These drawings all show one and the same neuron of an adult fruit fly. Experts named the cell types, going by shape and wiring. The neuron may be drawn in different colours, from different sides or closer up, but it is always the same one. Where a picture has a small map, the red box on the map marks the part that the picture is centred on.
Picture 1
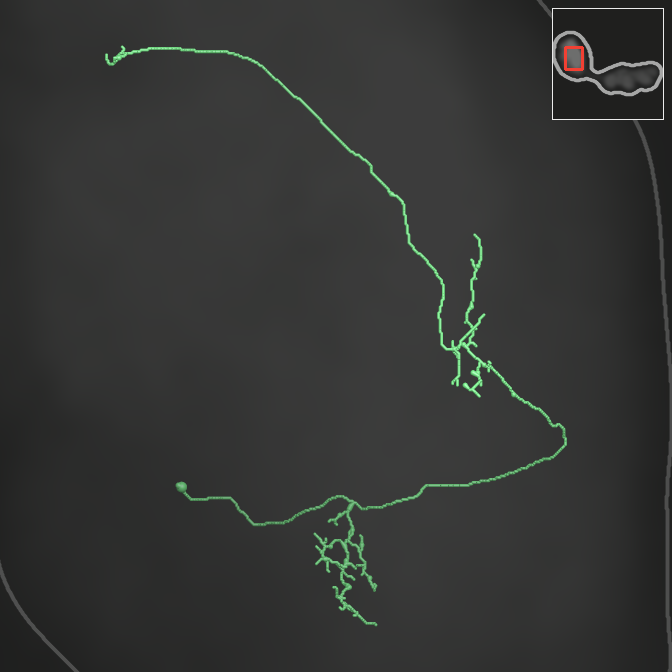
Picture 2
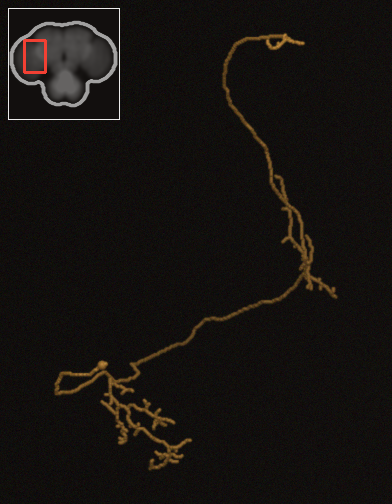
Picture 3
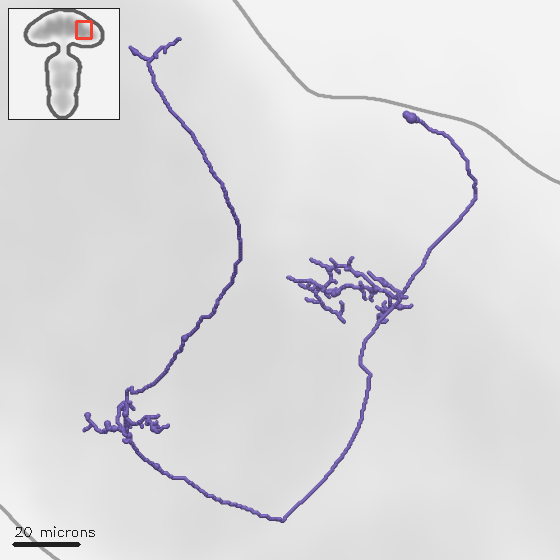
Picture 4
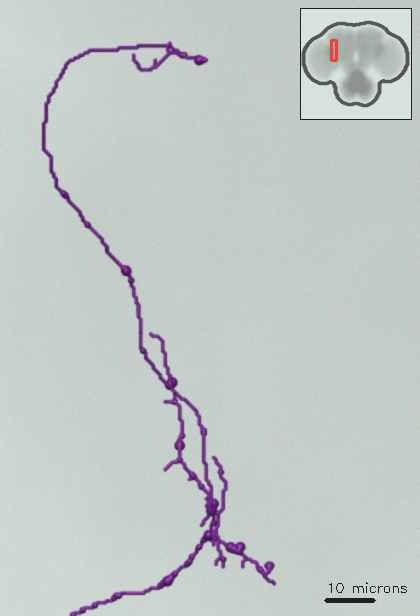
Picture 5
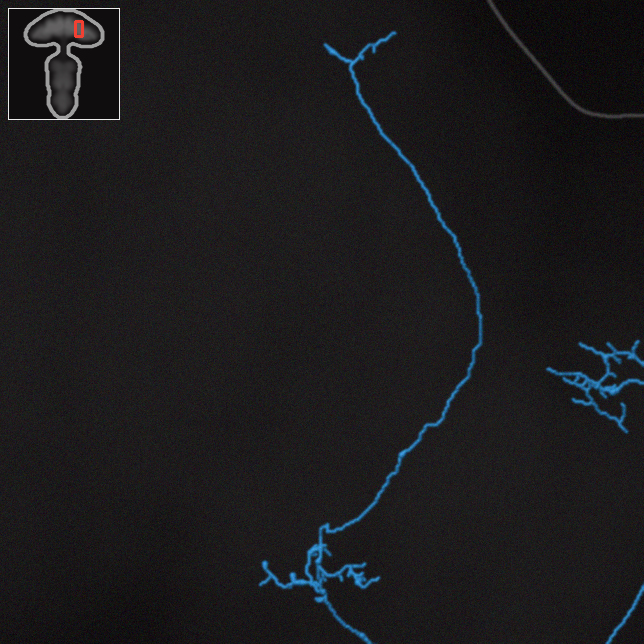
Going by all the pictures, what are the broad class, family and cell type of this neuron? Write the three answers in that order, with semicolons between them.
visual projection neuron; MeTu; MeTu4f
